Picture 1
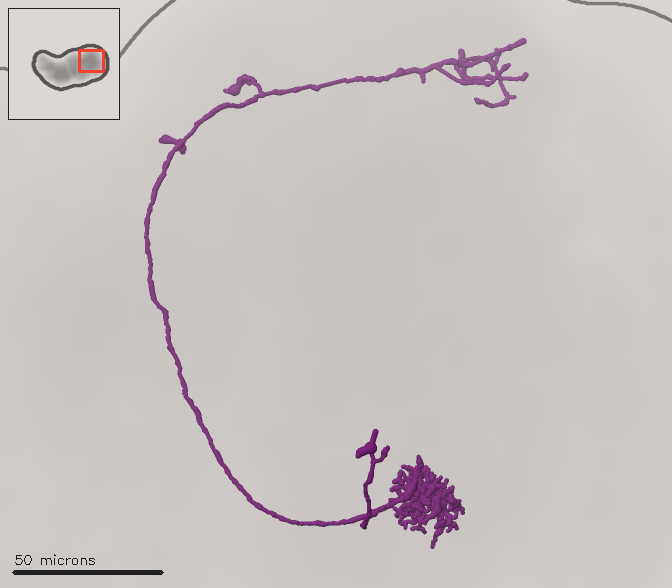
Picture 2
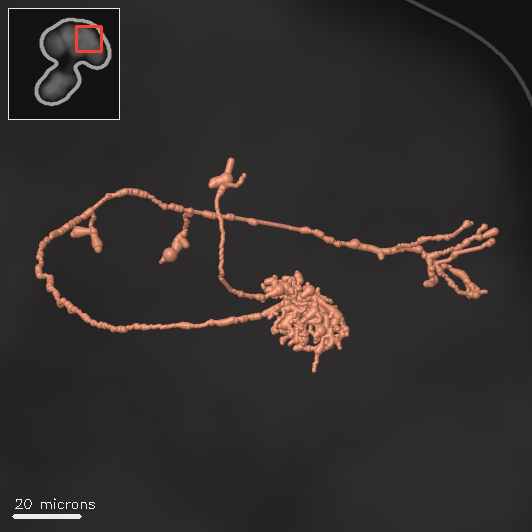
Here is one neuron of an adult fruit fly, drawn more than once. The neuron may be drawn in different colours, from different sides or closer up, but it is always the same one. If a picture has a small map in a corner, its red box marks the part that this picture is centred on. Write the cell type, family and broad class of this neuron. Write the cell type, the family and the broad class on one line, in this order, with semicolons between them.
DL2v_adPN; hemilineage ALad1; central-brain intrinsic neuron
